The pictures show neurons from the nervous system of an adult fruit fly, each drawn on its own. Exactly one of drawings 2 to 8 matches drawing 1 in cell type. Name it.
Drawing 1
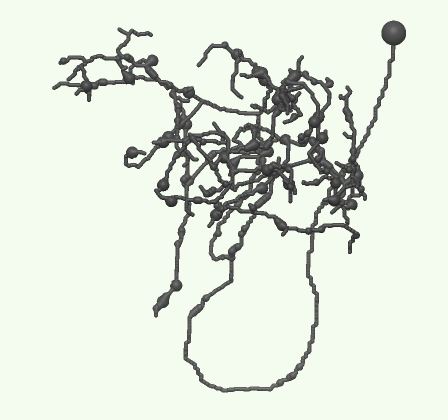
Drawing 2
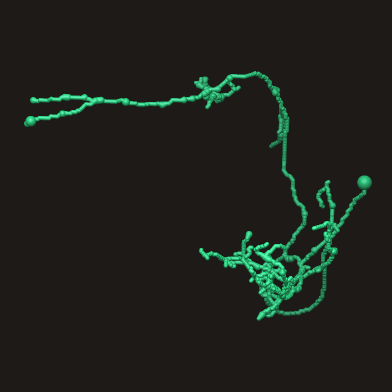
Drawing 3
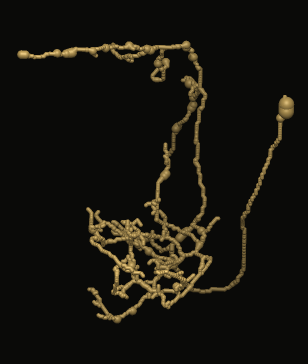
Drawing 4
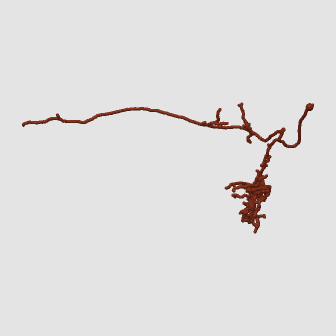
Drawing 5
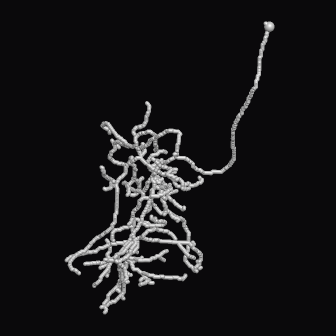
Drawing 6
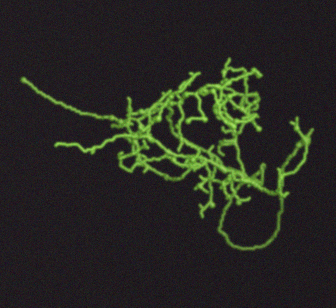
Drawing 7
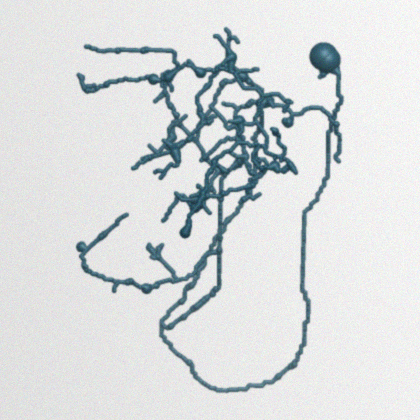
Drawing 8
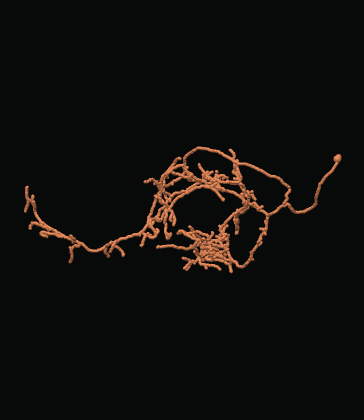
7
